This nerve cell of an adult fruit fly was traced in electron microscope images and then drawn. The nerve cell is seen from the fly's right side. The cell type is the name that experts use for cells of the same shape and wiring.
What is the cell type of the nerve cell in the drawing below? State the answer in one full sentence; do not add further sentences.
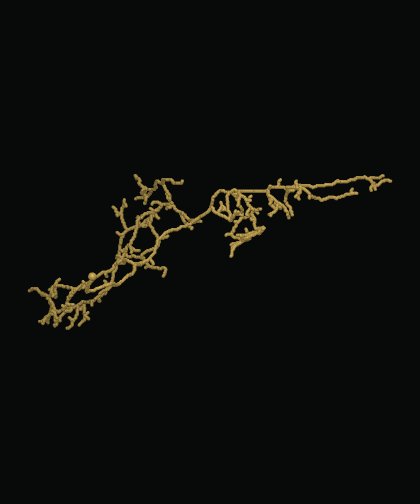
This nerve cell is categorized as cell type CB3358.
